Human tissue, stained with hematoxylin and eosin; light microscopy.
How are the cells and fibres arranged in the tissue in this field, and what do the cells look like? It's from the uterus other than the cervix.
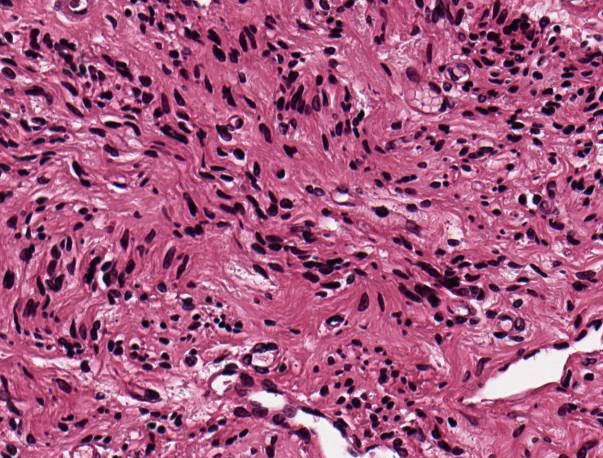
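What strikes you is spindle cells filling the whole field, in short intersecting bundles swirling in different directions. Most nuclei are elongated and darkly stained, and some have tapered or wavy ends. Pink, fibrillary, collagen-like stroma sits between the cells. Look to the upper right too: a small group of cells there has clear, vacuolated cytoplasm.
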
